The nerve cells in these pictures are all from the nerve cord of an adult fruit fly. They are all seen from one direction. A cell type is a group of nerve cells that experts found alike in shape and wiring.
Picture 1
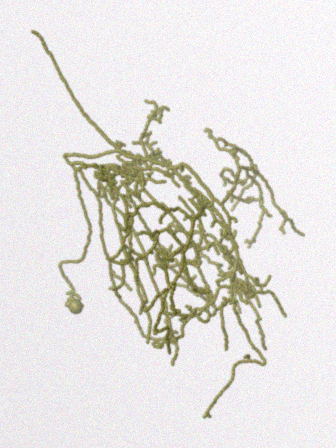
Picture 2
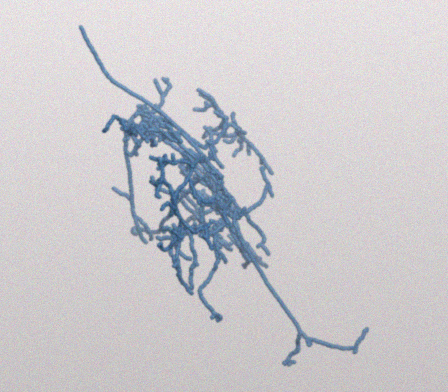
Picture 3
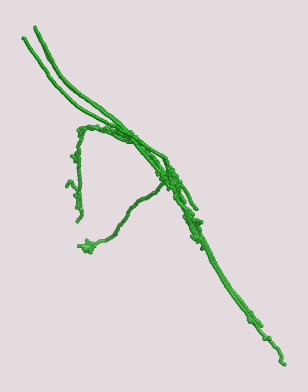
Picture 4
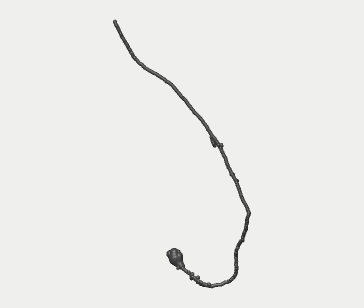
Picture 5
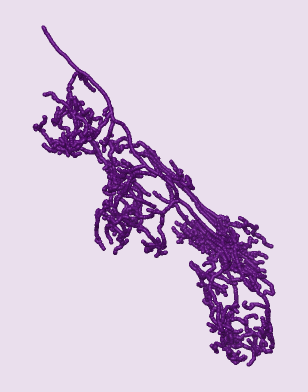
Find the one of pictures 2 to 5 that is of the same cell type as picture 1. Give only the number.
2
